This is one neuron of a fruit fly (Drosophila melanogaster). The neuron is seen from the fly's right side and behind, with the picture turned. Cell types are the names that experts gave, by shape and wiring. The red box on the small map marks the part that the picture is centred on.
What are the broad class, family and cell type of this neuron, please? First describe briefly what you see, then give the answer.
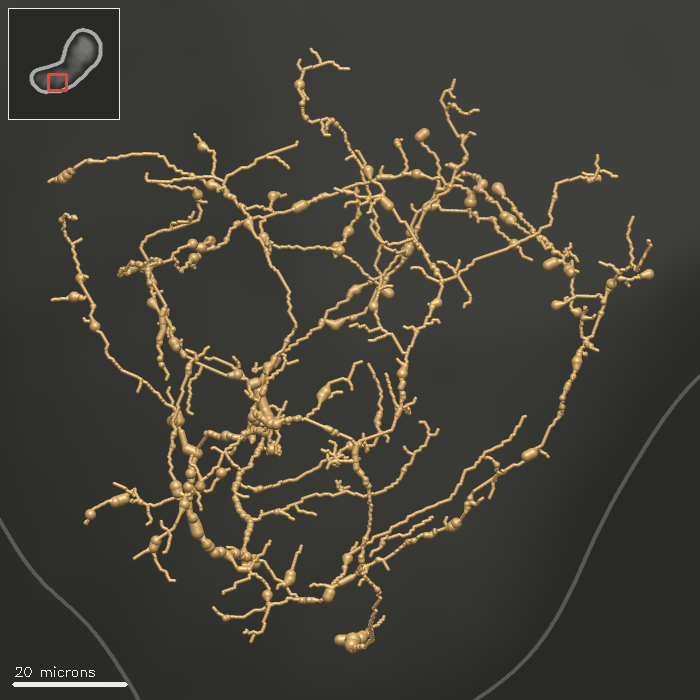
By the scale bar it is about 110 microns wide in this view. More than a hundred branch ends can be seen. It is a nerve-cord intrinsic neuron. Its family is hemilineage 04B. It is of cell type IN04B025.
